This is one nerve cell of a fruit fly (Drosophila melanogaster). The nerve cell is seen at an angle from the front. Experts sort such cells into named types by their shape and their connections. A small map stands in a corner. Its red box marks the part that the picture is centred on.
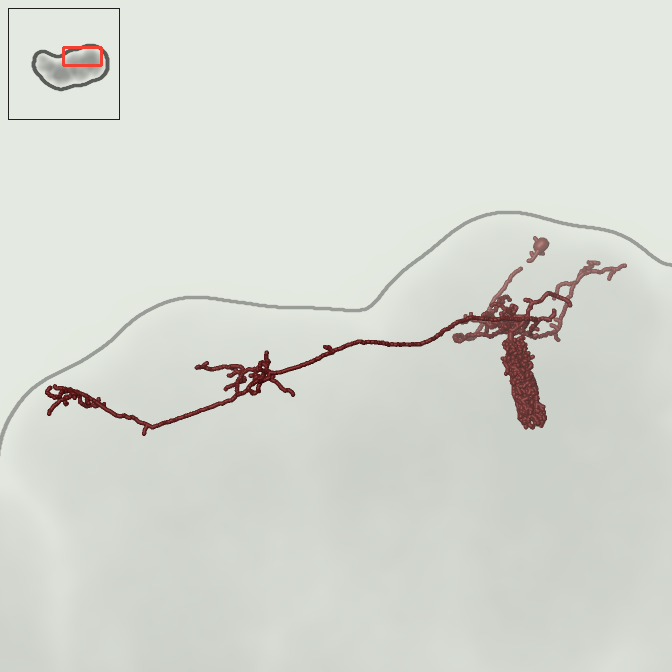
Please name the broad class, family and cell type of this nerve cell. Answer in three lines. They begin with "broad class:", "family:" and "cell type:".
broad class: central-brain intrinsic neuron
family: hemilineage DL1_dorsal
cell type: MBON18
